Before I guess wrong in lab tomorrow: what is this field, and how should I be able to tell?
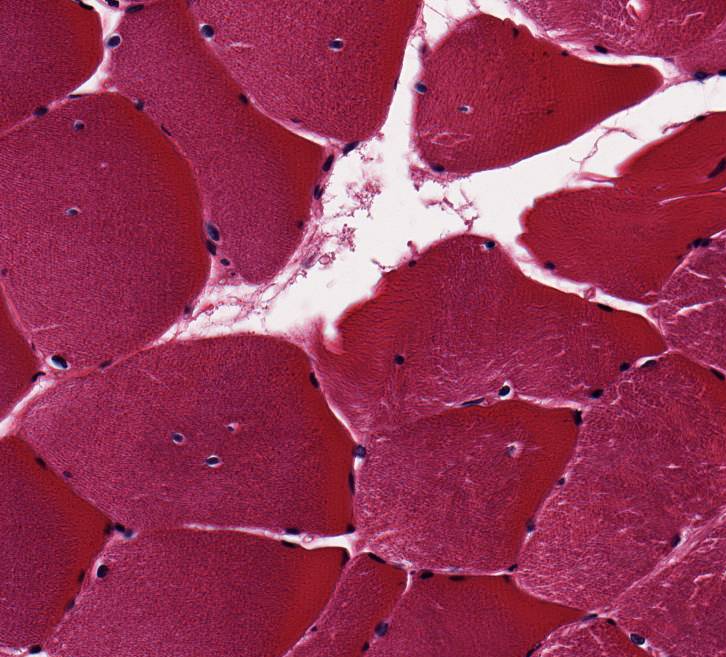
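Skeletal muscle, cut across: closely packed, angular polygonal fibres fill the field.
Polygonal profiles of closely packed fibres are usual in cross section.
Most nuclei small, dark, flattened, at the fibre edges.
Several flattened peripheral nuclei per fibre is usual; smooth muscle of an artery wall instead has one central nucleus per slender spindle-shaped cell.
A wide, branching white space crosses the upper centre, holding loose, wispy pale pink strands.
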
